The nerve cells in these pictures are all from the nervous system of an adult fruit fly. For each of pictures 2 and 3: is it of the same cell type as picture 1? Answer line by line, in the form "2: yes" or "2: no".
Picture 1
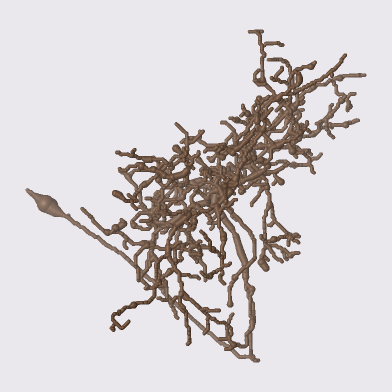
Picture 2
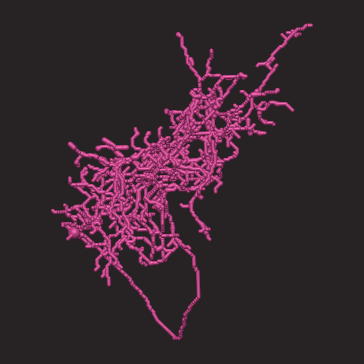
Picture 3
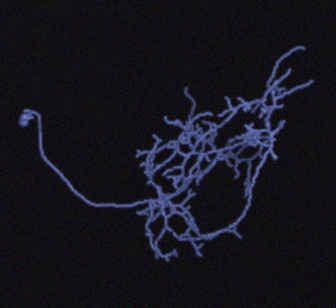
2: yes
3: no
